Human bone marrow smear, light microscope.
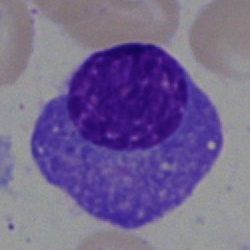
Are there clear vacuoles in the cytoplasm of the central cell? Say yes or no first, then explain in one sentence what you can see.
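Yes. The cytoplasm holds a few small clear vacuoles.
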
